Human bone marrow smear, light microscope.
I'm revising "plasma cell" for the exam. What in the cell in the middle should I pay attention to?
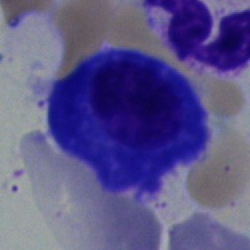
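This is a plasma cell. The cytoplasm forms a rim around the nucleus that is widest below it, so the nucleus does not sit in the middle of the cell, and this fits.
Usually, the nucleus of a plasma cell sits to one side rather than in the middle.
The nucleus stains dark purple, darker than the surrounding cytoplasm.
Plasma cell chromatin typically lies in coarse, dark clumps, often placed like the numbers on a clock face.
The cytoplasm is a deep, intense blue. The cell outline is irregular, with rounded bulges along its lower edge.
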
